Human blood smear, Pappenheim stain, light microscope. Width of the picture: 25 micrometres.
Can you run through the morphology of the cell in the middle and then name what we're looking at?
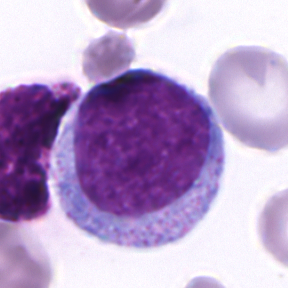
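Look first at the edge of the cell: its outline is round and smooth. Now find the nucleus, which sits off-centre, toward the top of the cell. Around it, the cytoplasm is a pale bluish-grey. Scattered through that cytoplasm are fine pinkish-purple granules. We call this cell a promyelocyte.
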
